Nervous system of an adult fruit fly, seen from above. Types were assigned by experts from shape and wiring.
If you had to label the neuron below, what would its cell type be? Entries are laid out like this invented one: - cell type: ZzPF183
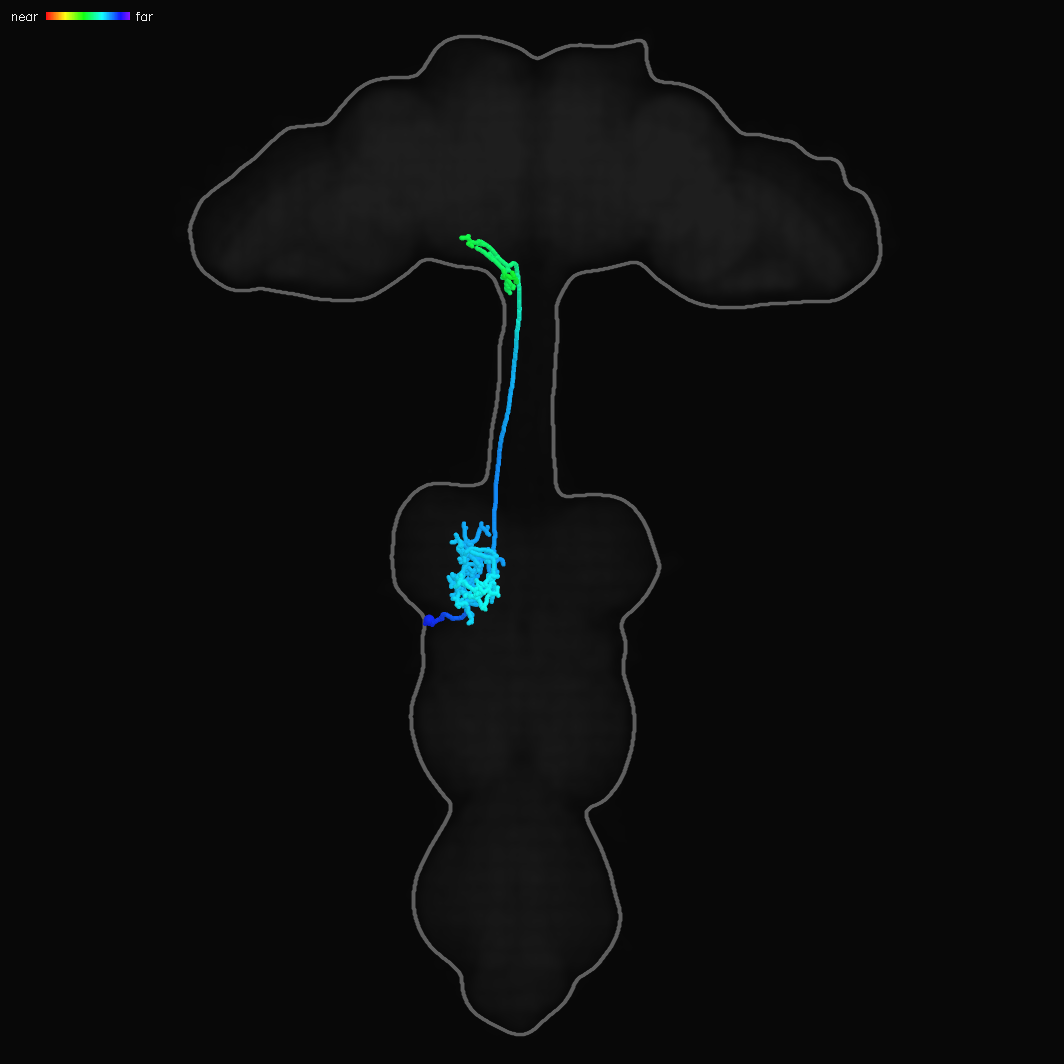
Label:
- cell type: AN03B095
